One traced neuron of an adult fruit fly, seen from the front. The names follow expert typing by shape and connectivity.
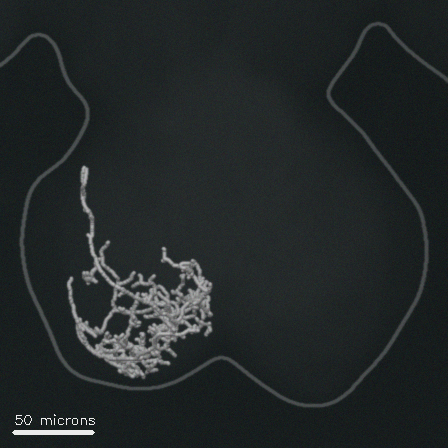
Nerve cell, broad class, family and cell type: nerve-cord intrinsic neuron; hemilineage 19A; IN19A042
